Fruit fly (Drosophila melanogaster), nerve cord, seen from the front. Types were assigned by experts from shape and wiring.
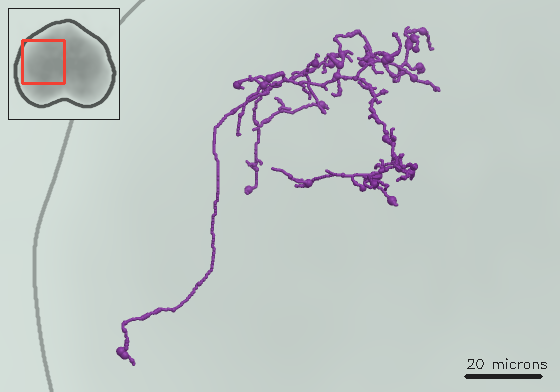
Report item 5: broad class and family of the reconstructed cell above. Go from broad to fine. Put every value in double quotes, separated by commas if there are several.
"nerve-cord intrinsic neuron", "hemilineage 03B"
